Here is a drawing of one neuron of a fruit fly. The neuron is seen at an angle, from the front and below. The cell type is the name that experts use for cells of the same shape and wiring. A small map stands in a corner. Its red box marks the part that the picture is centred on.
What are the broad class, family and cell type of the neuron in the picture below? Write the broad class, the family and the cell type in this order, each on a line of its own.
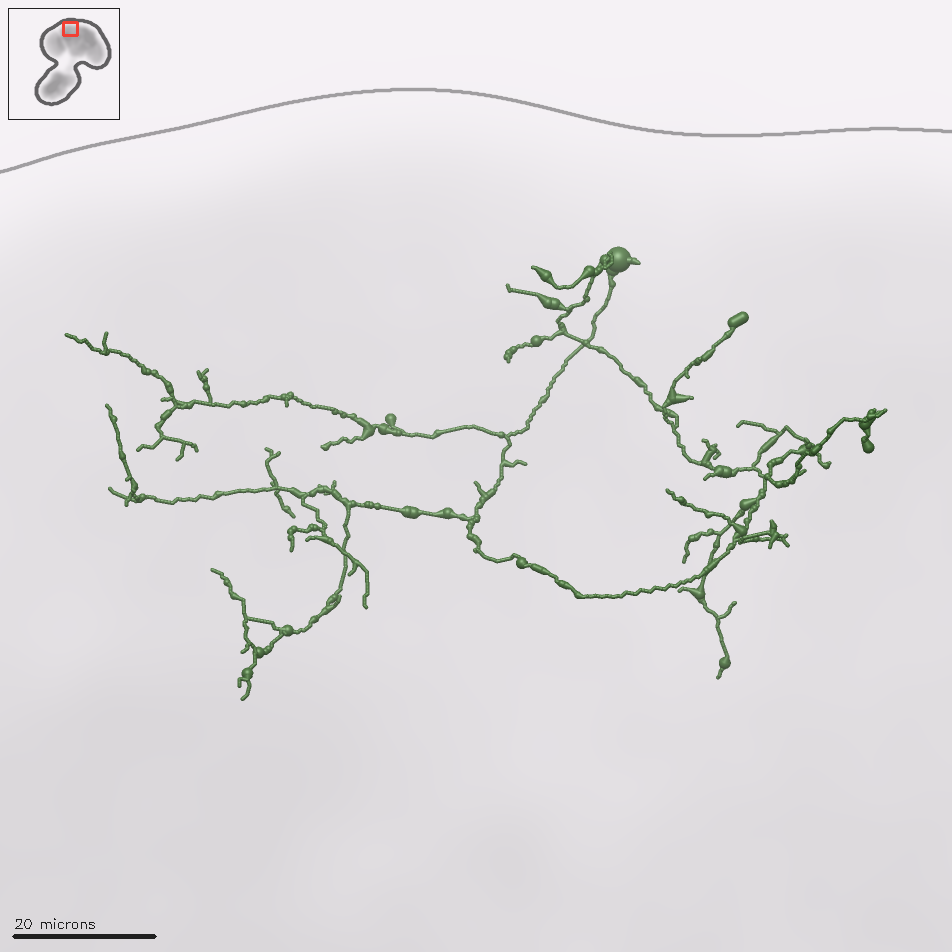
central-brain intrinsic neuron
hemilineage SMPpd1
SLP398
